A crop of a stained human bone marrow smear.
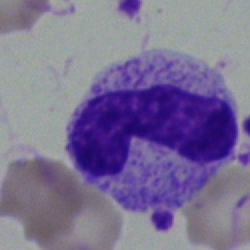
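Band neutrophil, light microscopy of stained marrow. Outline roughly round, edge smooth. Nucleus a thick curved band, concave side facing downward. Chromatin dense, dark purple. No nucleoli visible.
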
